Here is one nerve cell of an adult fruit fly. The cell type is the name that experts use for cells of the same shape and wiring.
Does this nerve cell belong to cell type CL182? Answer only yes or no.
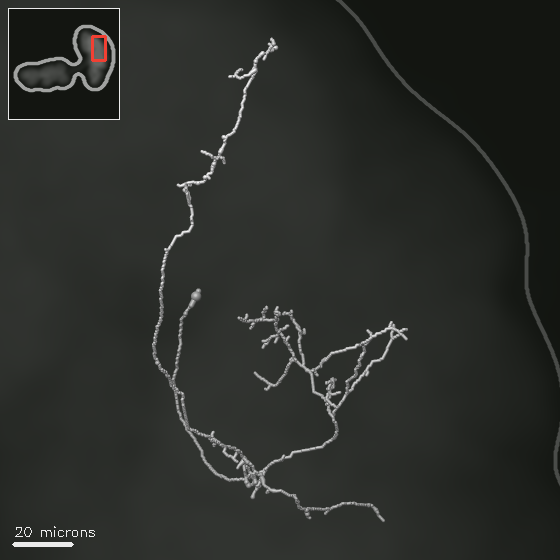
no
